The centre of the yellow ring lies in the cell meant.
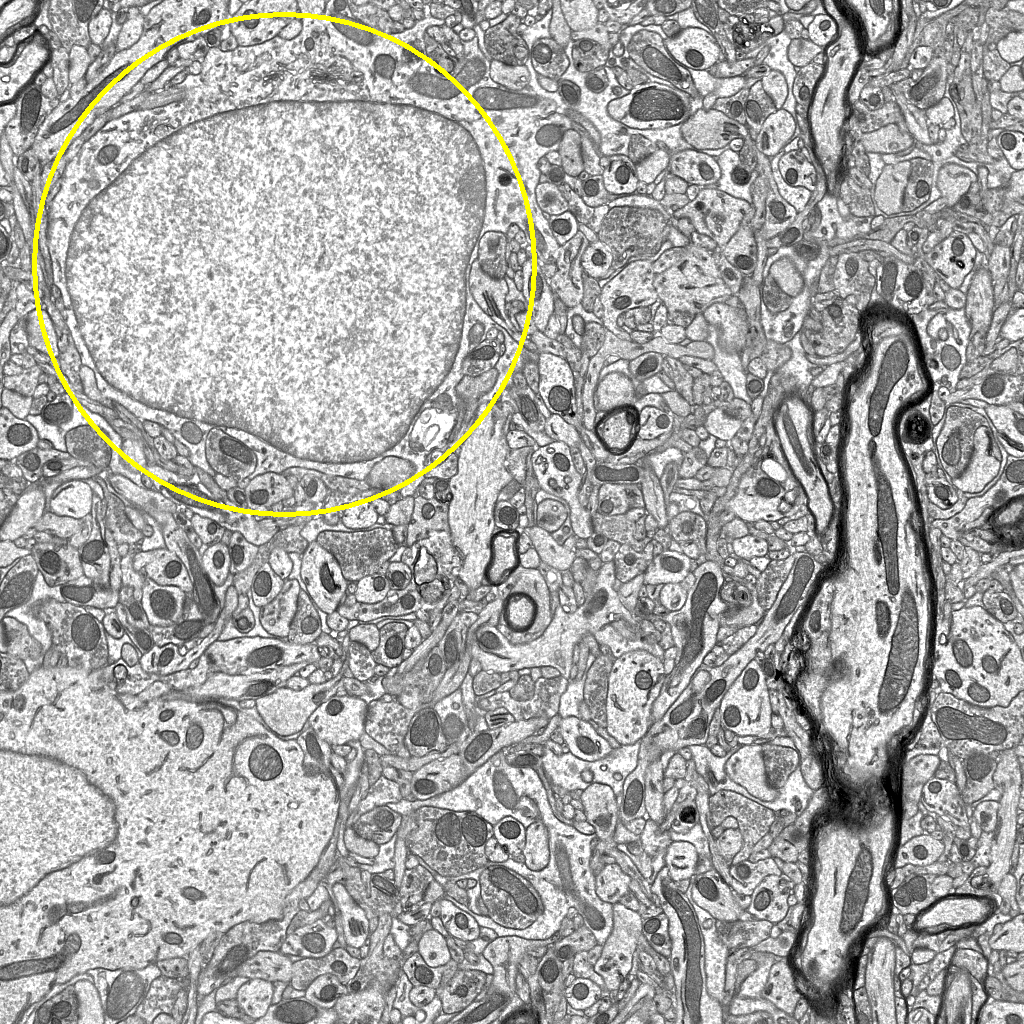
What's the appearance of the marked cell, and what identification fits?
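Golgi stacks lie in the cytoplasm above the nucleus. The nuclear envelope is smooth, without deep infoldings, and in this plane no nucleolus is visible. This is an astrocyte.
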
